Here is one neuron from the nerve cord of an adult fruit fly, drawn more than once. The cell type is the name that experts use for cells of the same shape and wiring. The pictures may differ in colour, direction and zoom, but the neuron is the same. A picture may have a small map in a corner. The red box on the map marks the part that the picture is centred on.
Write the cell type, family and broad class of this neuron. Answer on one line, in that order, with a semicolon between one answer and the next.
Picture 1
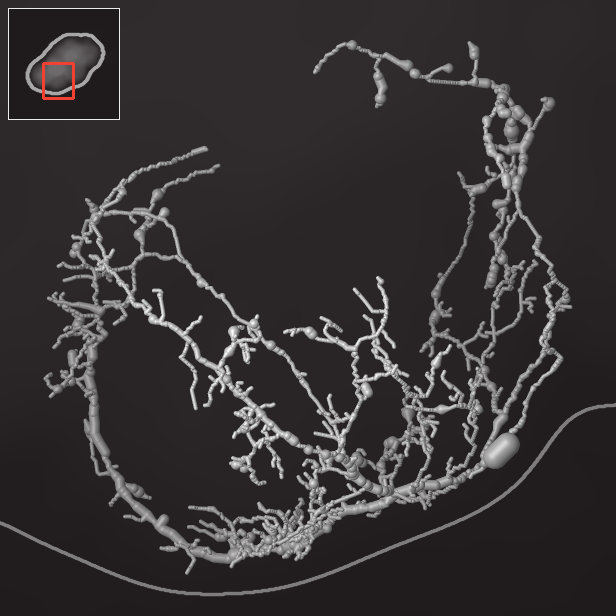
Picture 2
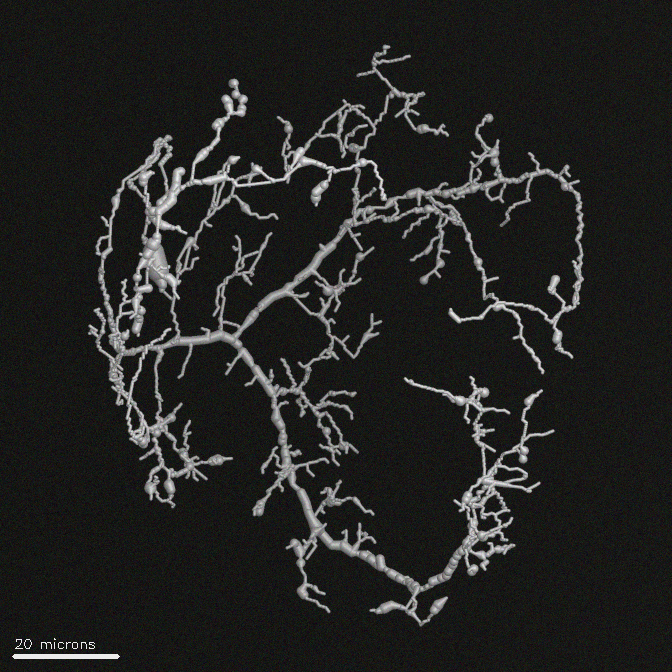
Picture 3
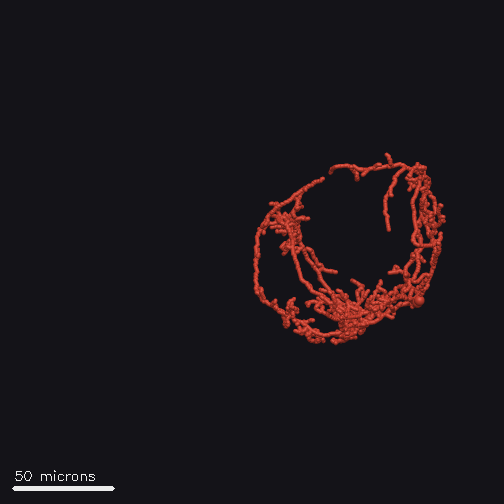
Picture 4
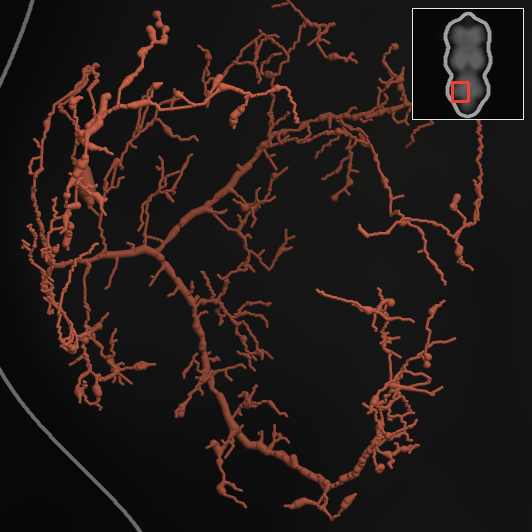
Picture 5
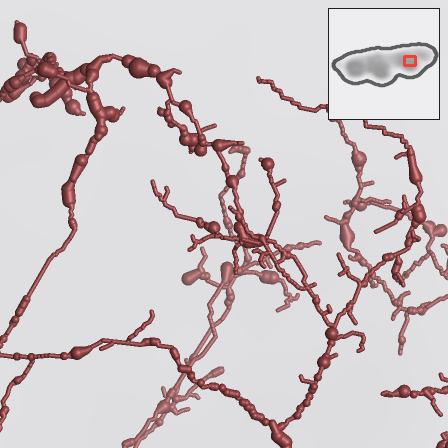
IN16B039; hemilineage 16B; nerve-cord intrinsic neuron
